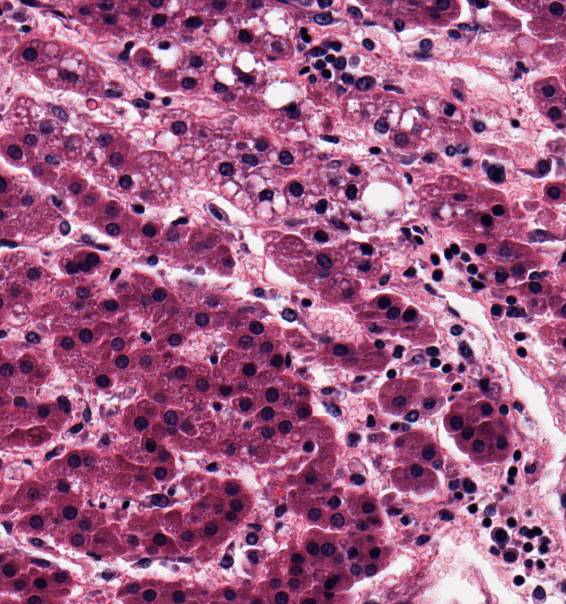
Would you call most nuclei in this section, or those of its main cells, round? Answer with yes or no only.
Yes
